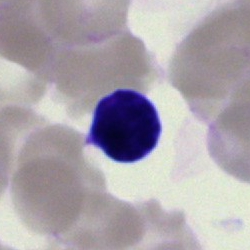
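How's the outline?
Round, nearly circular.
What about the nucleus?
Deep, dark blue-purple all through, with dense, compact chromatin and no open, fine pattern.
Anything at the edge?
A small pointed tag sticks out on the left.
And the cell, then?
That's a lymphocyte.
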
